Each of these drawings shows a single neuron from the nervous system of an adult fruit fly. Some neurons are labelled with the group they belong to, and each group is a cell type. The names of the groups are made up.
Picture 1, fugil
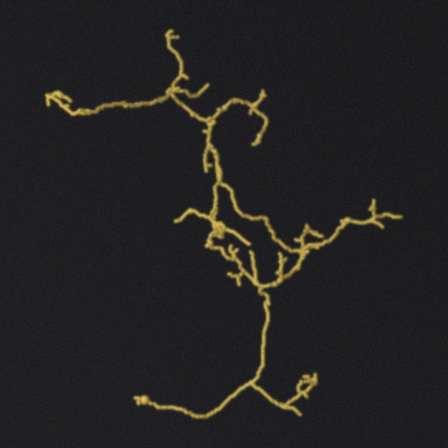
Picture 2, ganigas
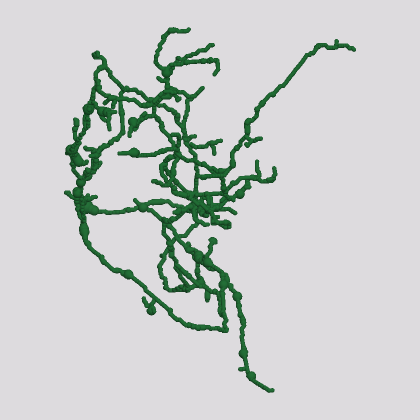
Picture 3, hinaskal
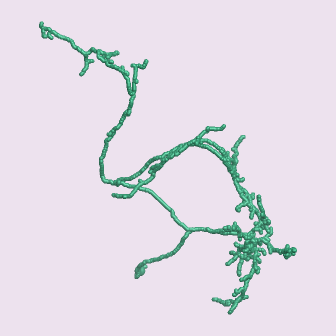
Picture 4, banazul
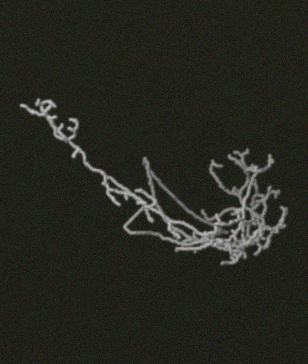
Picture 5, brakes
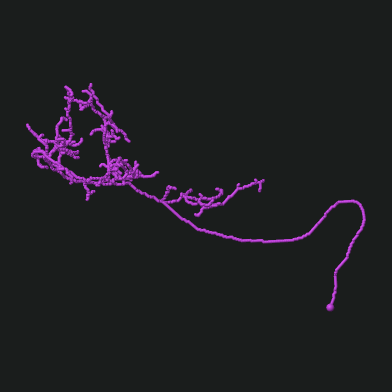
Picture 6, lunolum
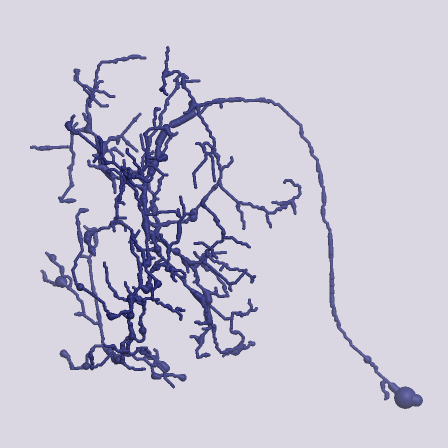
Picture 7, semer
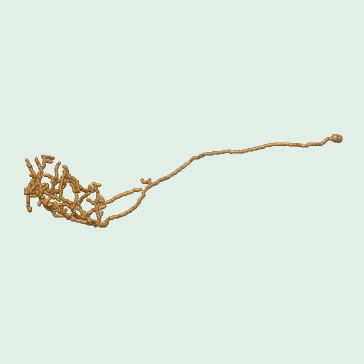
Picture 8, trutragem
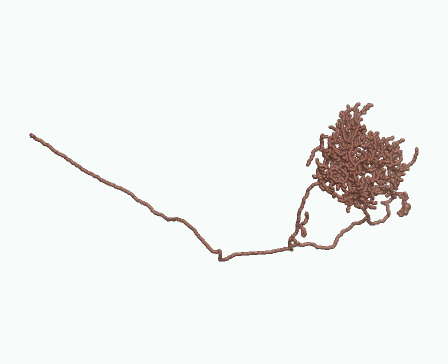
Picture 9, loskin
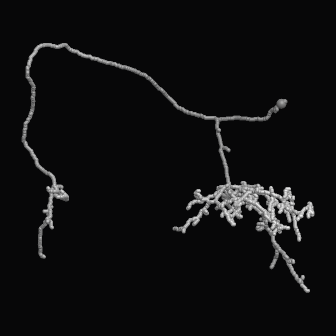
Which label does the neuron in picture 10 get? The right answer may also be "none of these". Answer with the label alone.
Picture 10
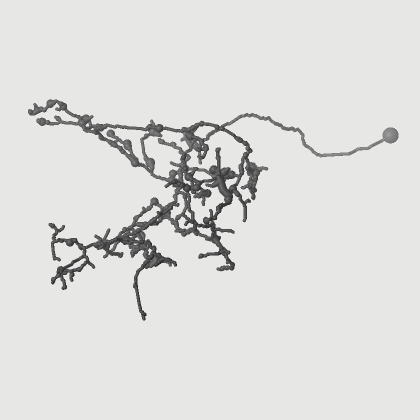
ganigas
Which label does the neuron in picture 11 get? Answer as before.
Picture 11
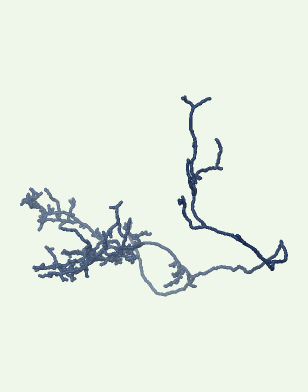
loskin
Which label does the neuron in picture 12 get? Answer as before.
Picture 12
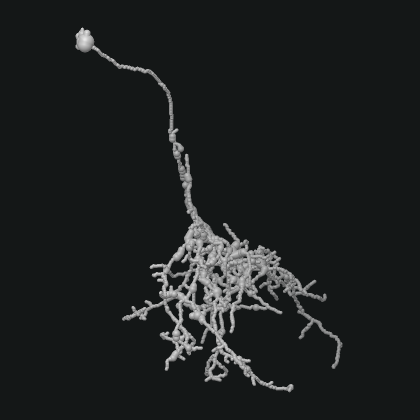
none of these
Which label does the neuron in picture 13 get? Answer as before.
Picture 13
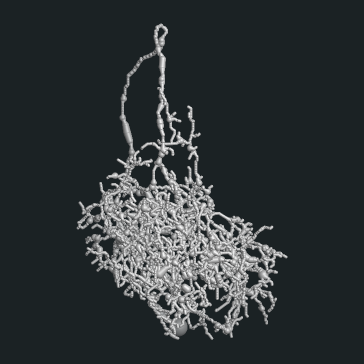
trutragem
